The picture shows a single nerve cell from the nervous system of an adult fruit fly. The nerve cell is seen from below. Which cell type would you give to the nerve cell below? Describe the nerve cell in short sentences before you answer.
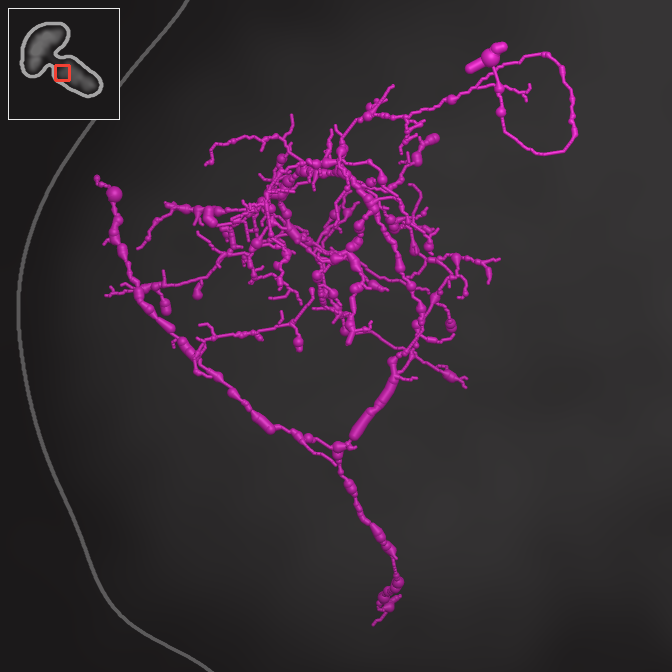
It lies in the nerve cord. The cell body is at the upper right of the picture. The picture shows dozens of branch ends. This is a nerve-cord intrinsic neuron. It is of cell type IN14A017.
